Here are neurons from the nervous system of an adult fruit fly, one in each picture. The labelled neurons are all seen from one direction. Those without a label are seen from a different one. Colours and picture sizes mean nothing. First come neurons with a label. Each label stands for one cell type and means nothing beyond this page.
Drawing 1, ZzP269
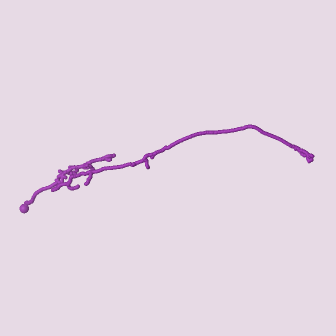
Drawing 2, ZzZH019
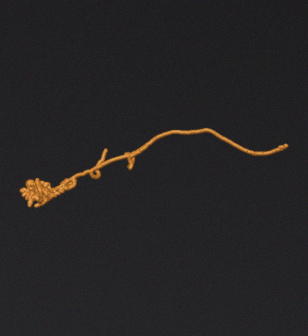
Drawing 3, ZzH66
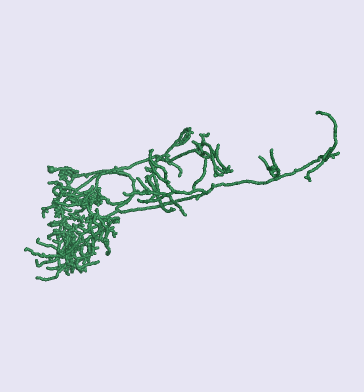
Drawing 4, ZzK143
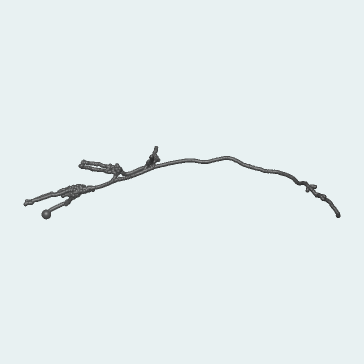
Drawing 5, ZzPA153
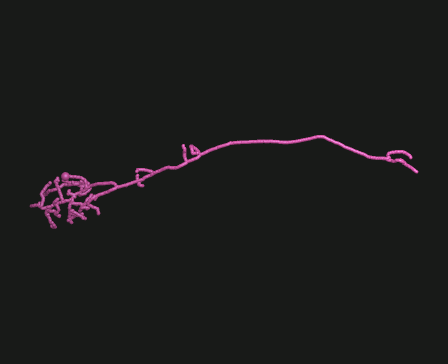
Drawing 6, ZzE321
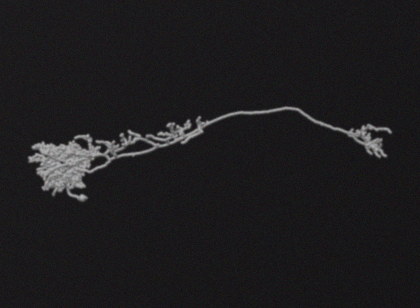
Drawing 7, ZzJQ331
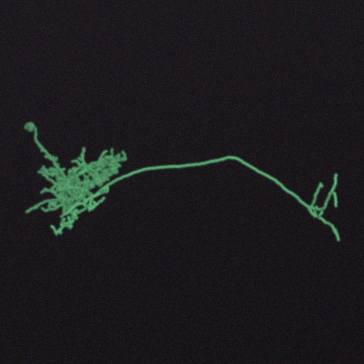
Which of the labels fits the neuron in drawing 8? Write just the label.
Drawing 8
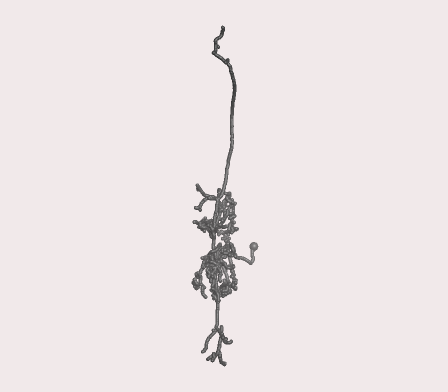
ZzH66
